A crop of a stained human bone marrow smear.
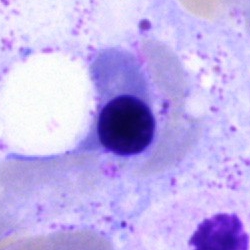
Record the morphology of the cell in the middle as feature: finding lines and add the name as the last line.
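Chromatin: dense, evenly dark purple, no internal pattern I can make out
Nucleolus: I see none
Granules: nothing distinct in the cytoplasm
Cytoplasm: reaches farther above the nucleus than below it
My call: erythroblast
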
